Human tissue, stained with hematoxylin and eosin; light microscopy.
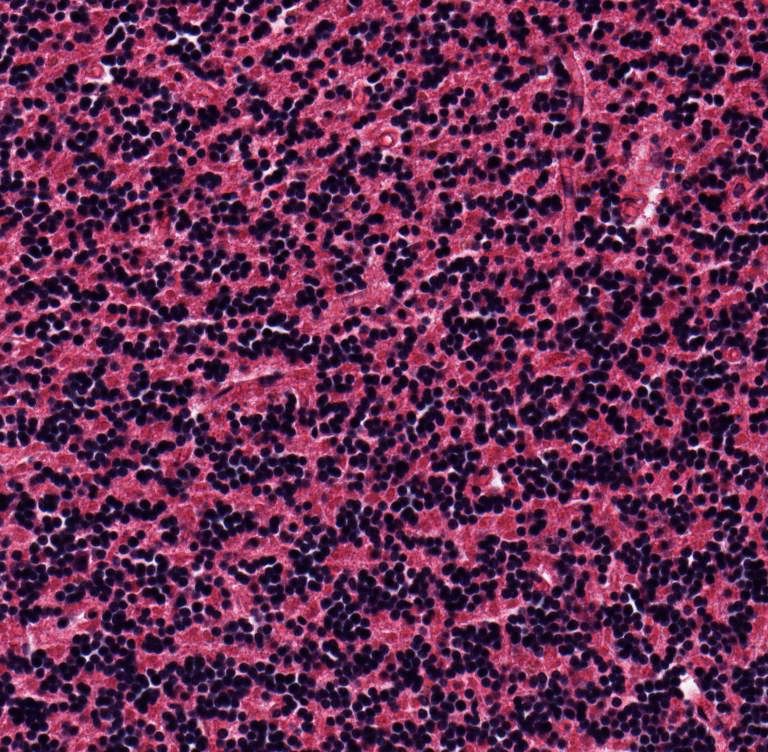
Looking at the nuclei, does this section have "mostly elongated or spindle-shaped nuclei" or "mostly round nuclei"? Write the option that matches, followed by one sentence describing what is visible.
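Mostly round nuclei. The nuclei are small, round and uniformly dark purple, with almost no visible cytoplasm around them.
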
